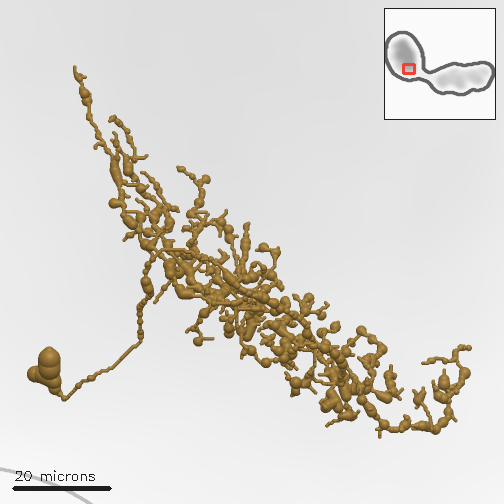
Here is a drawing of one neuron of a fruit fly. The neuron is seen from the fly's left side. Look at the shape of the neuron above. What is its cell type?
Pm7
